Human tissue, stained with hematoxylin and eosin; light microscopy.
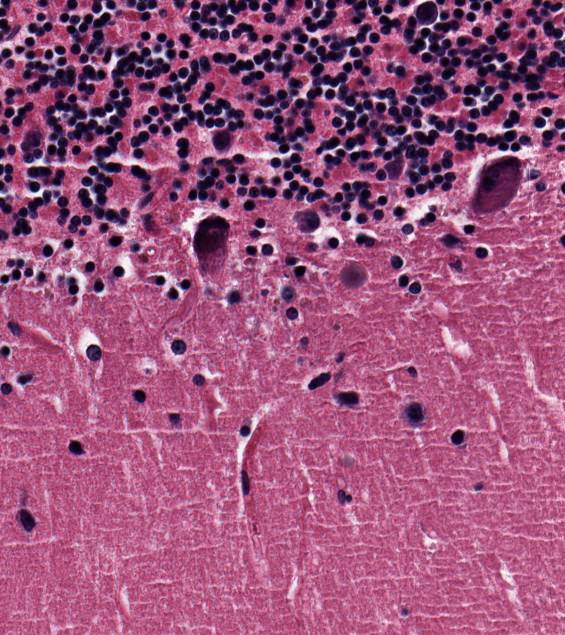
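Cerebellum, haematoxylin and eosin: two large Purkinje cells sit on the border between the dense nuclear layer and the pale layer. Up top are granule cells, round dark nuclei with hardly any visible cytoplasm. Below, the pale layer is finely fibrillar pink neuropil with only scattered single small nuclei. No epithelium, glands or fat appear.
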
